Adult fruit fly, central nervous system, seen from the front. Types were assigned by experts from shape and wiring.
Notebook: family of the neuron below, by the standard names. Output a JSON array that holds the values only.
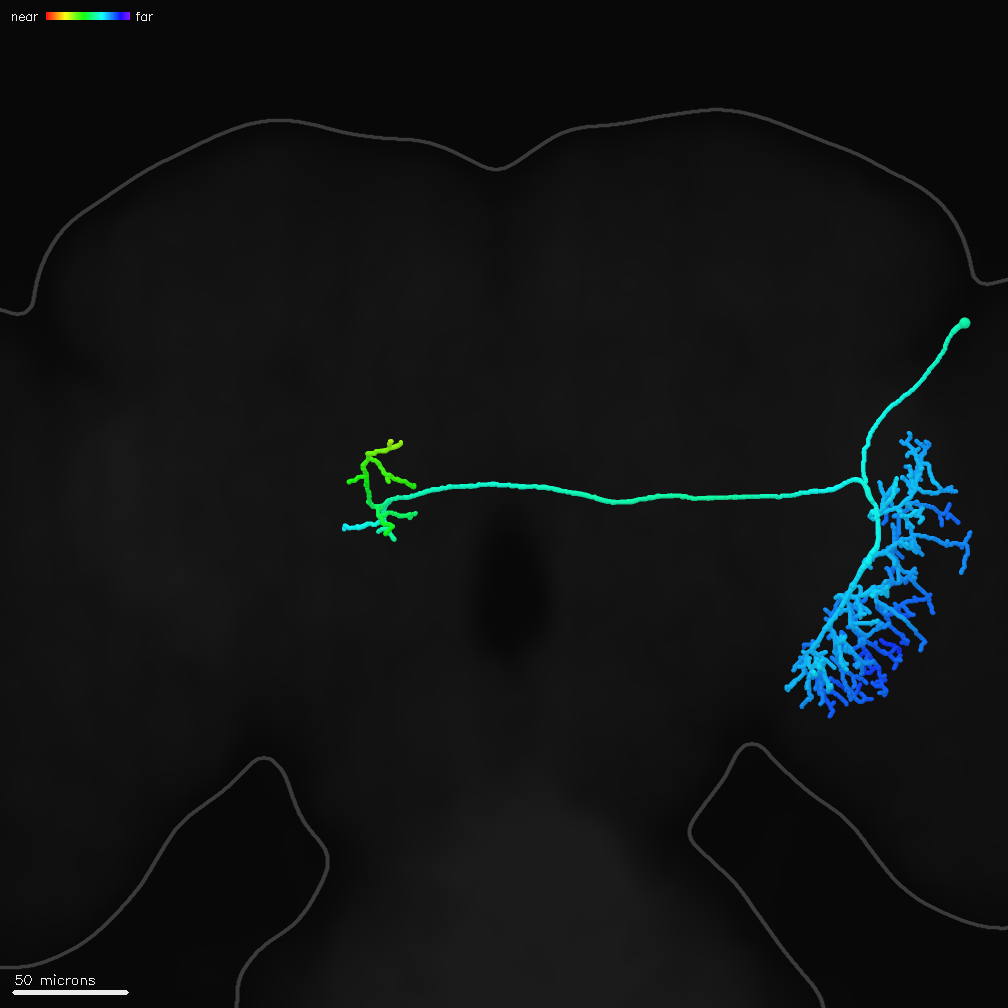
["hemilineage VPNp1_lateral"]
